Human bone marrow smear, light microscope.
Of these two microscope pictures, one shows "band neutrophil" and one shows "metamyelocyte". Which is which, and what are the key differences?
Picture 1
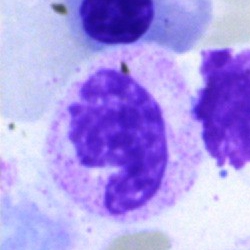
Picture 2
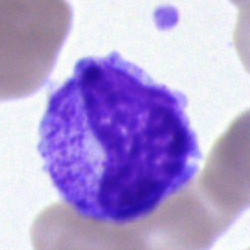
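ID: band neutrophil in picture 1, metamyelocyte in picture 2. Picture 1 nucleus curved, with a deep notch cutting in from its lower left side.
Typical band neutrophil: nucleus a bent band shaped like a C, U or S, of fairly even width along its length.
Picture 2 nucleus occupies the right side and most of the cell; cytoplasm forms a crescent along the left side.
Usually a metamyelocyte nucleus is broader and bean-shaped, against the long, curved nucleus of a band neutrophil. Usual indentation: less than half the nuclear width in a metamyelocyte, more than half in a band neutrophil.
Chromatin dark purple in both: clumped with small paler gaps in picture 1, dense in picture 2.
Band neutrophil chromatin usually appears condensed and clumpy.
Picture 2 also: roughly round outline with a slightly bumpy, uneven edge; pale, nearly clear patch of cytoplasm against the left edge of the nucleus. Picture 1 also: no vacuoles in the cytoplasm; small dark speck over the top edge of the nucleus.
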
